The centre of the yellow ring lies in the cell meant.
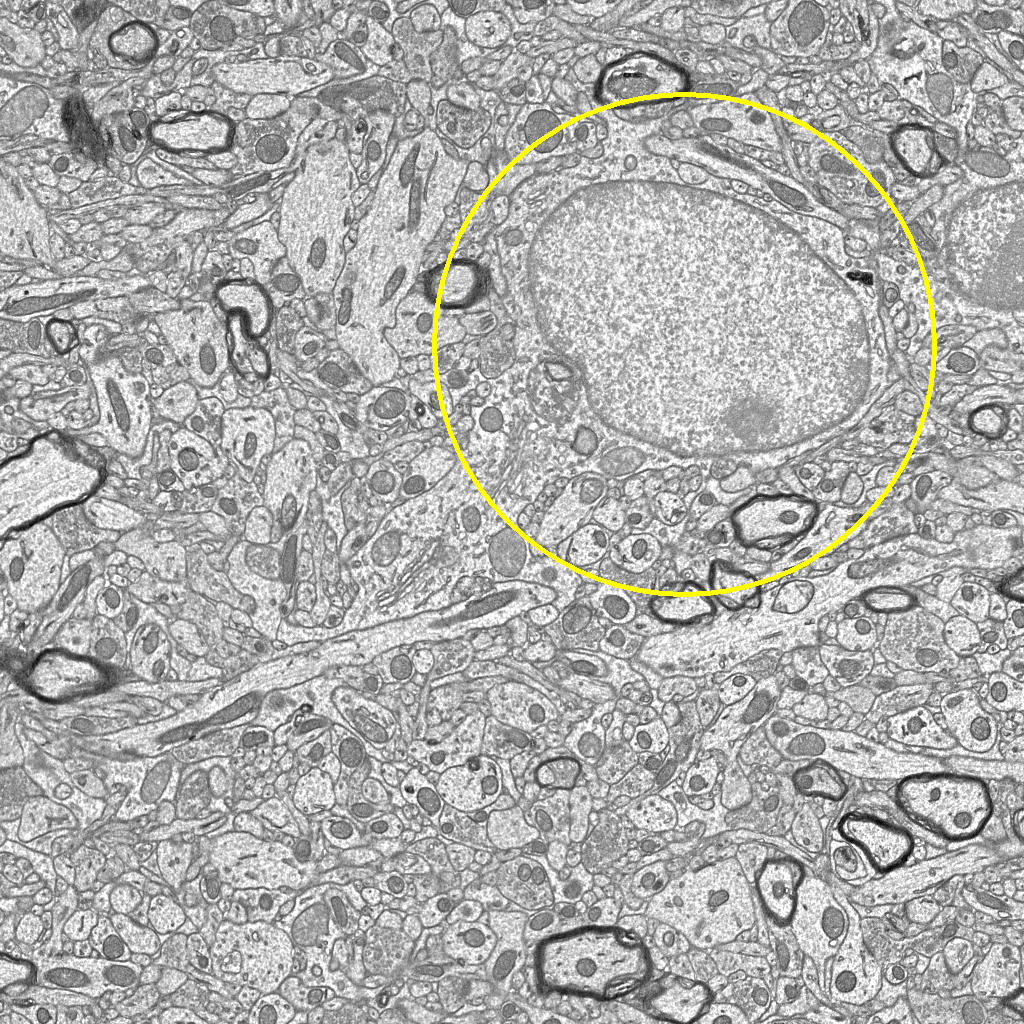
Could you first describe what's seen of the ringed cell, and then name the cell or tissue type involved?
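You've got the whole nucleus inside the ring: a big oval, long axis running roughly left to right. Its envelope runs smoothly round, no deep infoldings. Chromatin's finely granular and evenly spread, no thick dark band along the envelope. There's one darker, rounded patch in the lower part. So that one's an astrocyte.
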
